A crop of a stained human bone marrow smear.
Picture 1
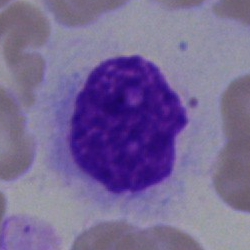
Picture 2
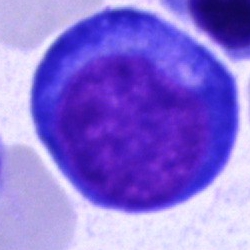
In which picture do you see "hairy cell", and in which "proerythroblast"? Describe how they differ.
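Picture 1 is the hairy cell, and picture 2 is the proerythroblast. The quickest difference is the cytoplasm: pale greyish-blue in the hairy cell, deep blue in the proerythroblast. The edges differ too, since the hairy cell's outer edge is faint and fades into the background, while the proerythroblast has a roughly round outline with a smooth edge. In the hairy cell the chromatin is dark purple and coarsely clumped, and its cytoplasm has no vacuoles. The proerythroblast shows no granules in its cytoplasm. As for the surroundings, small dark dots sit just to the upper right of the hairy cell, and a darkly stained cell is cut off by the upper right corner of picture 2.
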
